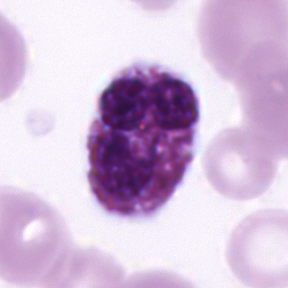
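Eosinophil in a stained peripheral blood smear: an oval cell, taller than it is wide, with dark purple, densely clumped chromatin. Coarse reddish-purple granules fill the cytoplasm throughout, and there are no vacuoles to be seen.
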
